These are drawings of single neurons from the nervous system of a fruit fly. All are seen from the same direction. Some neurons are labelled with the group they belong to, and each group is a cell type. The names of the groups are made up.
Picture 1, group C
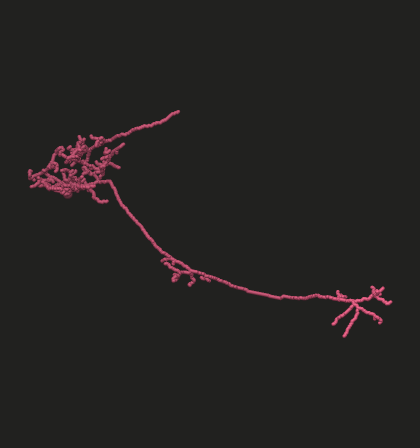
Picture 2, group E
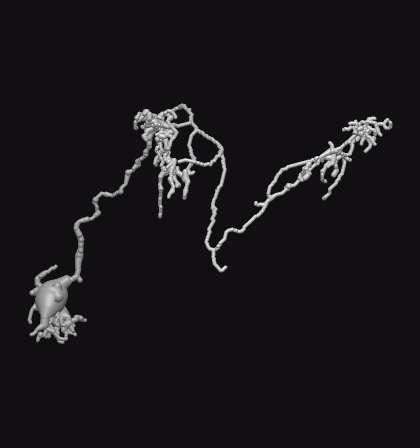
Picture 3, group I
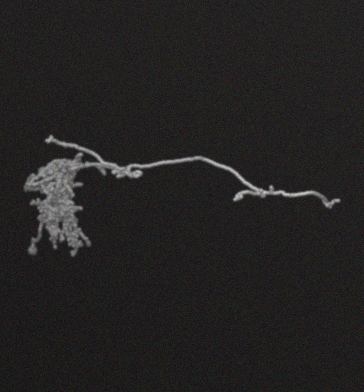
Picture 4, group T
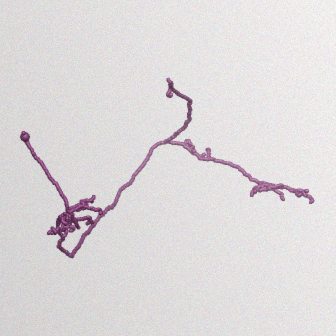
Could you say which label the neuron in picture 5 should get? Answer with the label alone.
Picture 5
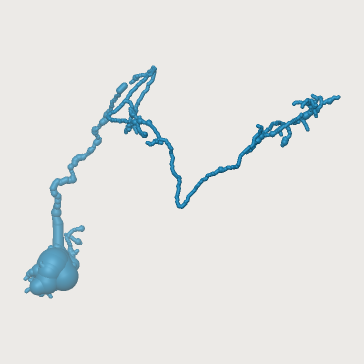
group E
